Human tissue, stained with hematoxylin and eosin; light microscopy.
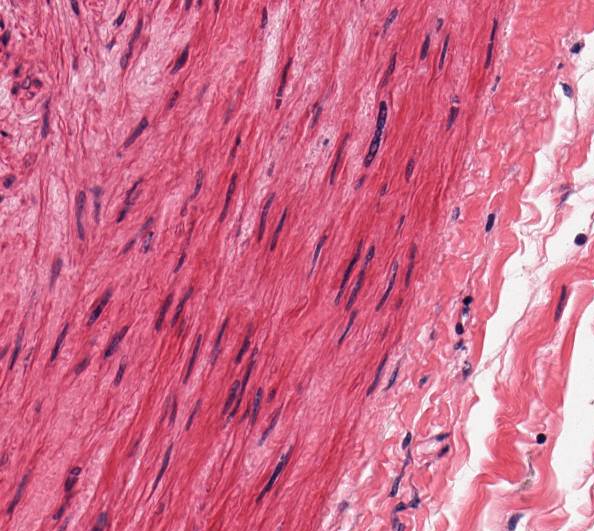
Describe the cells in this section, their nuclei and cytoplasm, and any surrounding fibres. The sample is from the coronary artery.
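Across the left and centre runs a broad band of smooth muscle, whose nuclei are elongated and cigar-shaped with blunt ends. Along the right edge lies looser connective tissue, where wavy pink collagen bundles are parted by white clefts. Fat cells are absent from the field.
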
